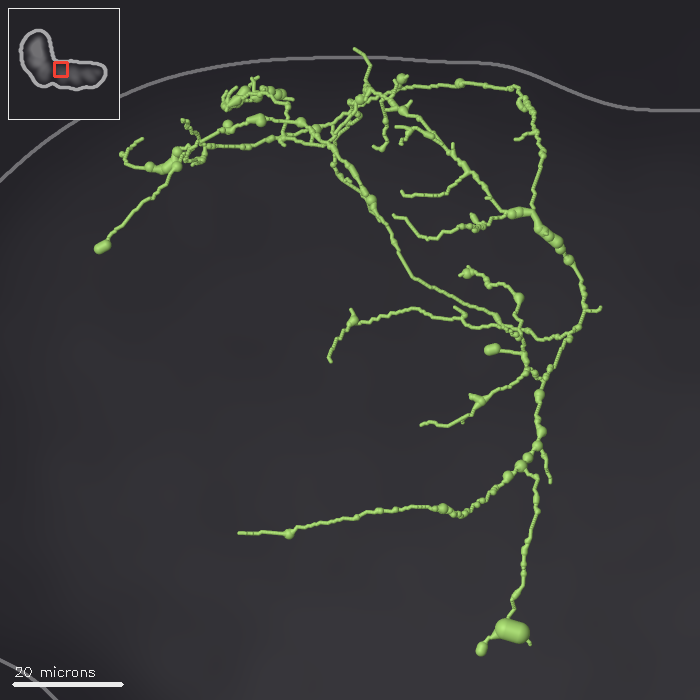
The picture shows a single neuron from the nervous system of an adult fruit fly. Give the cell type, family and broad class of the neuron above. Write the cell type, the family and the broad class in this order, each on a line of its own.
IN04B015
hemilineage 04B
nerve-cord intrinsic neuron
